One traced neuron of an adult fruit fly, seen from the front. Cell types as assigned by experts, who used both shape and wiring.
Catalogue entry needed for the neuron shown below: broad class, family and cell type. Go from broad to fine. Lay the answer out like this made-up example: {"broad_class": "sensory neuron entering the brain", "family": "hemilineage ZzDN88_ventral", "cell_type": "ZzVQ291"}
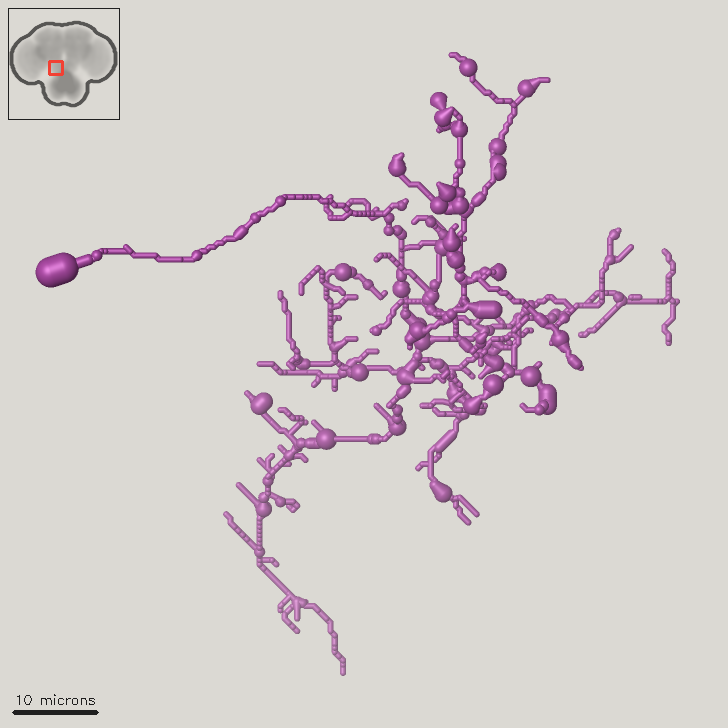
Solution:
{"broad_class": "central-brain intrinsic neuron", "family": "hemilineage TRdl_b", "cell_type": "GNG367_a"}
